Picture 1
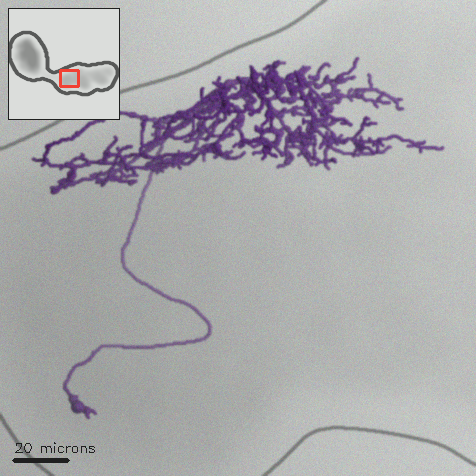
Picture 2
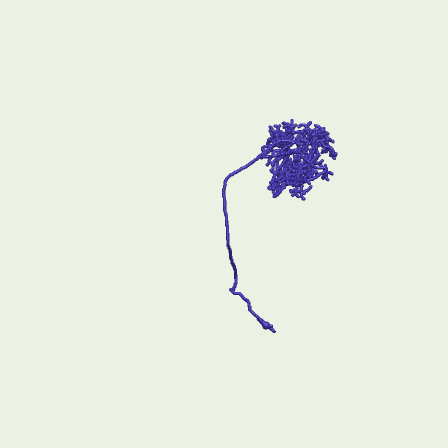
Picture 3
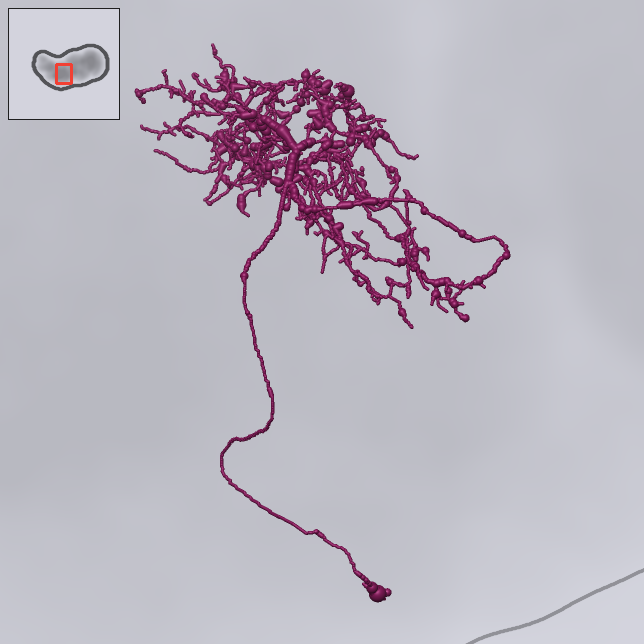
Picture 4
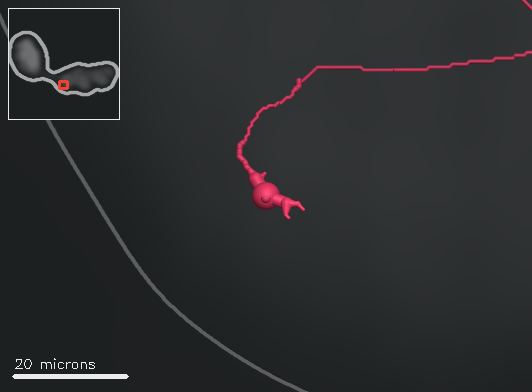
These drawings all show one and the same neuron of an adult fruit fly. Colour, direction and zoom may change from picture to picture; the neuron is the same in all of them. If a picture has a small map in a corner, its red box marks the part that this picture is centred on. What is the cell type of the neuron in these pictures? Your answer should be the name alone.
IN02A019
